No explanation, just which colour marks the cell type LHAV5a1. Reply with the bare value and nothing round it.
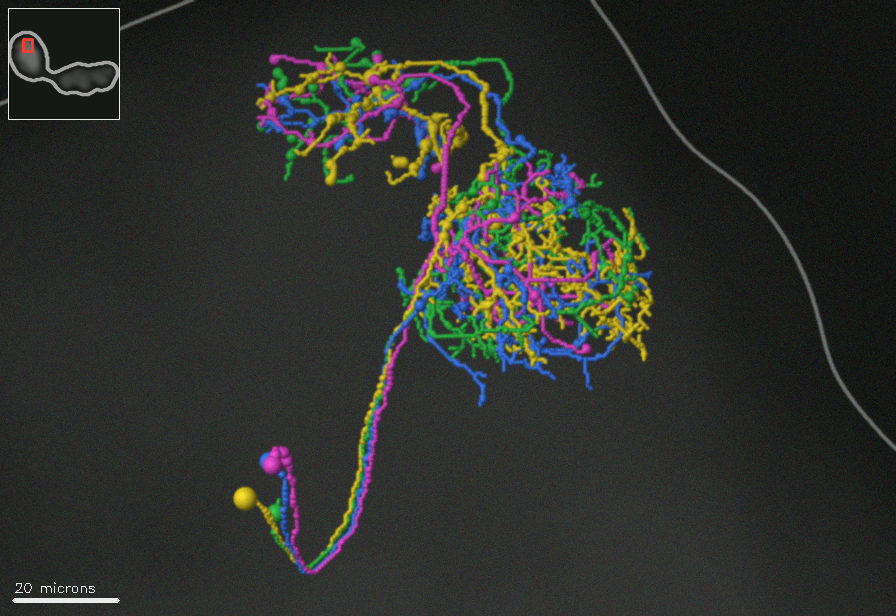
green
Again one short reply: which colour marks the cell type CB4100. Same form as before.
blue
